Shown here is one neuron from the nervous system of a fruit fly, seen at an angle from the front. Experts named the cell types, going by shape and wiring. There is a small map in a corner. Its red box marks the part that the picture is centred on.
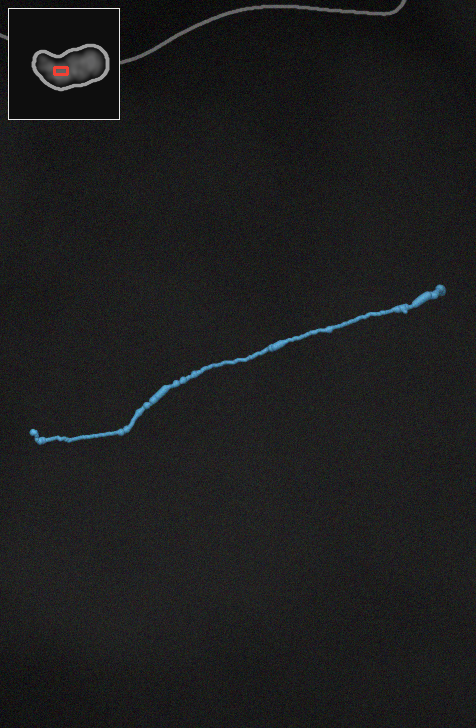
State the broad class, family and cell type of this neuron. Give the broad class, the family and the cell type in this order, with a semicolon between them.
photoreceptor or other optic-lobe sensory neuron; class visual; R8p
